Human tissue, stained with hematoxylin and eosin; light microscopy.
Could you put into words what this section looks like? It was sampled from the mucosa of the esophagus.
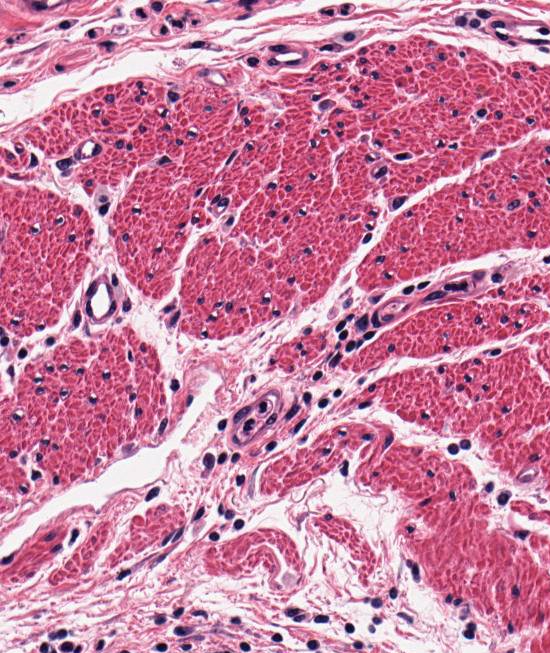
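Pale, branching connective tissue septa separate large pink muscle bundles filling the field. Most bundles are cut across: muscle cells form small rounded or polygonal pink profiles. Scattered profiles show small, dark, round central nuclei. The lower right bundle, cut more obliquely, appears streaked, not dotted.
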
